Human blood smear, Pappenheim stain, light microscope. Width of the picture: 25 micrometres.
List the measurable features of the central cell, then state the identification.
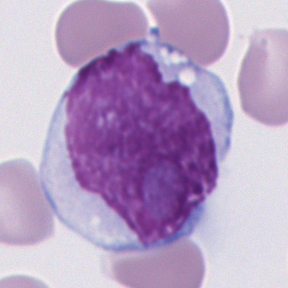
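Nucleus about 18 by 13 micrometres, with a rounded paler bluish area in its lower right part. Cytoplasm a pale grey-blue rim, widest on the left and lower side. A few small clear vacuoles in the cytoplasm at upper right, next to the nucleus. Single small knob projecting from the top edge of the cell. Name: myeloblast.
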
